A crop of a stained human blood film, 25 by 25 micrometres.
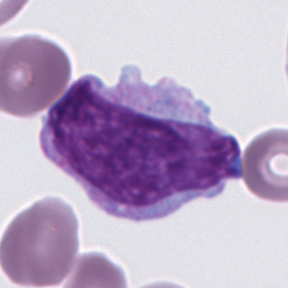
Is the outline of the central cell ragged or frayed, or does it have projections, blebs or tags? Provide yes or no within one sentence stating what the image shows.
Yes, this cell has a rough edge that is ragged or bears projections, blebs or tags.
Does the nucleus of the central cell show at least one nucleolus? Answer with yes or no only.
No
